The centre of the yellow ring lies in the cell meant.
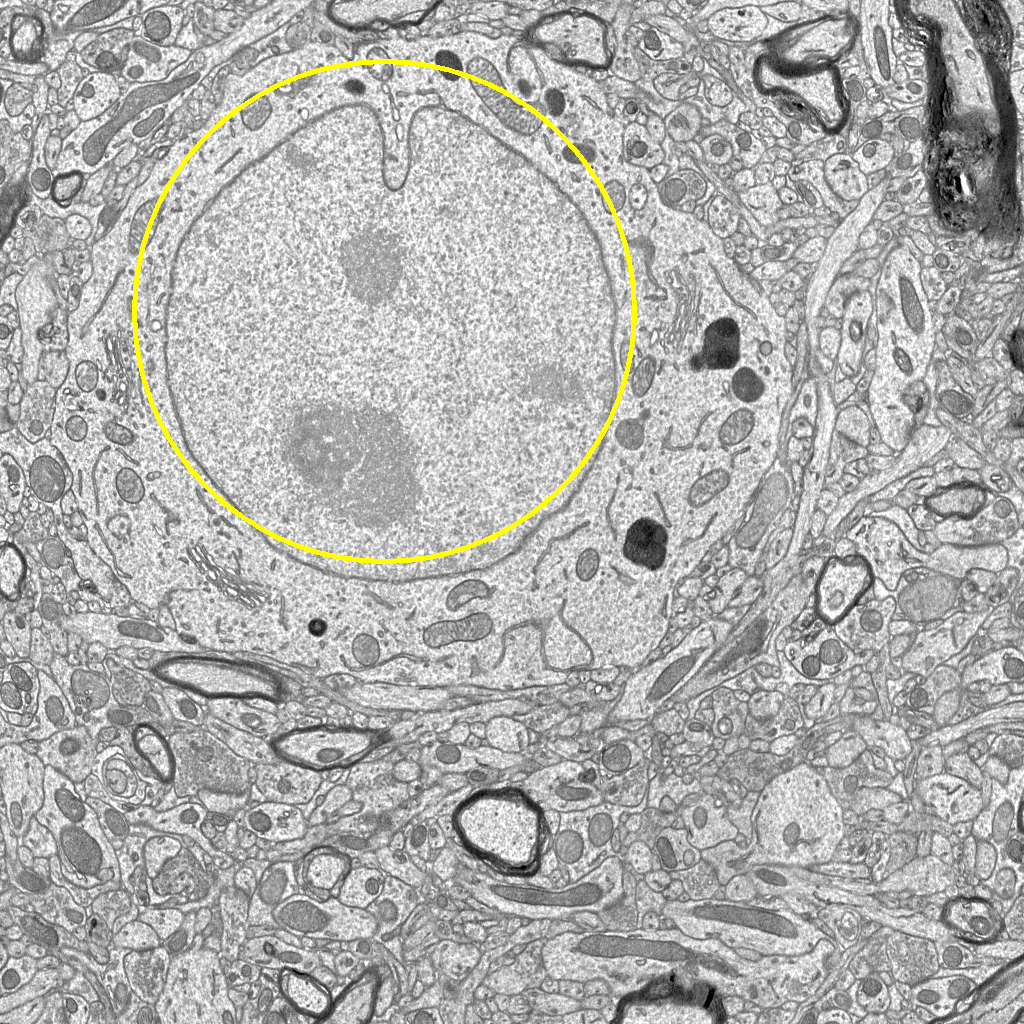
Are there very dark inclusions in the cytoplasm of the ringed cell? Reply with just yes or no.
Yes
